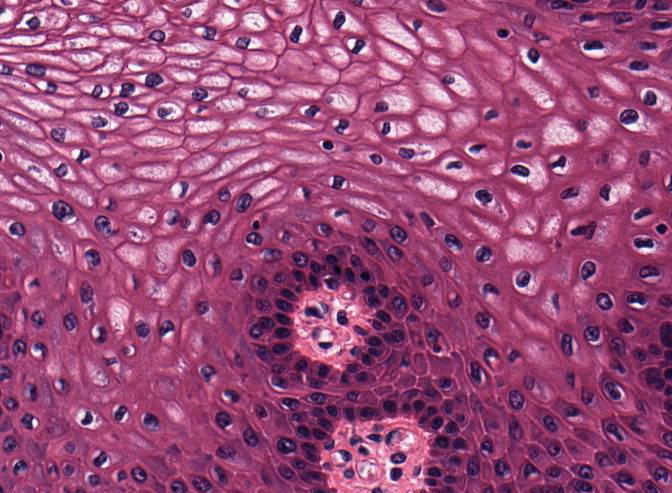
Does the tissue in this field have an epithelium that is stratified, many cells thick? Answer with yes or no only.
Yes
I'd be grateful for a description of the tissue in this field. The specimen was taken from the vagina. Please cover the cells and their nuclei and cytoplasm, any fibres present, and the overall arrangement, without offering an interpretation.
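Ringing each papilla: crowded small basal cells, dark ovoid nuclei, scant cytoplasm. Away from the papillae, on the right, polygonal cells with sharp pink borders and one central round nucleus each. Above, flattened cells with pale, partly clear cytoplasm; small dark nuclei, many oval, lying lengthwise.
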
